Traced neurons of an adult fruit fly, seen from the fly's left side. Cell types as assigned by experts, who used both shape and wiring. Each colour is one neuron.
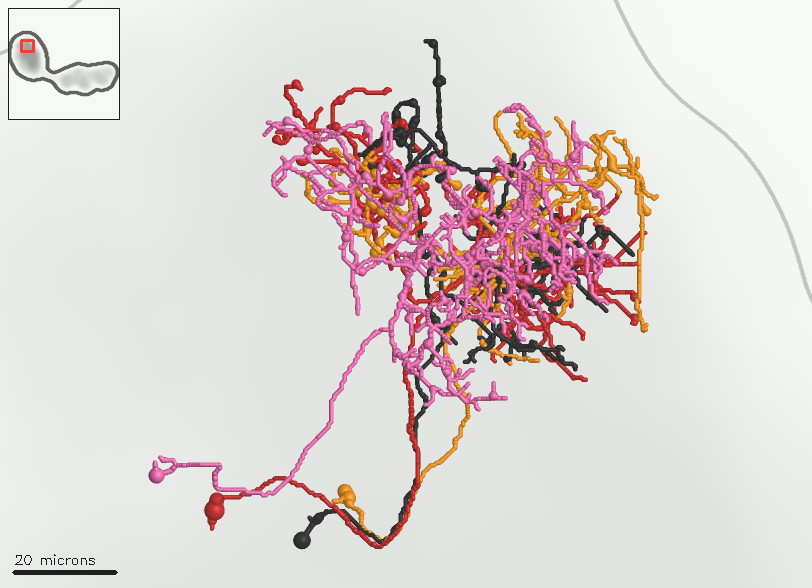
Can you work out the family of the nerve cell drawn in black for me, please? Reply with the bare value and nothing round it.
hemilineage LHa2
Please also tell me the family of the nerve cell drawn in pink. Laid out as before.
hemilineage LHa1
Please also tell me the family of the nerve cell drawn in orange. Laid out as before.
hemilineage LHa2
